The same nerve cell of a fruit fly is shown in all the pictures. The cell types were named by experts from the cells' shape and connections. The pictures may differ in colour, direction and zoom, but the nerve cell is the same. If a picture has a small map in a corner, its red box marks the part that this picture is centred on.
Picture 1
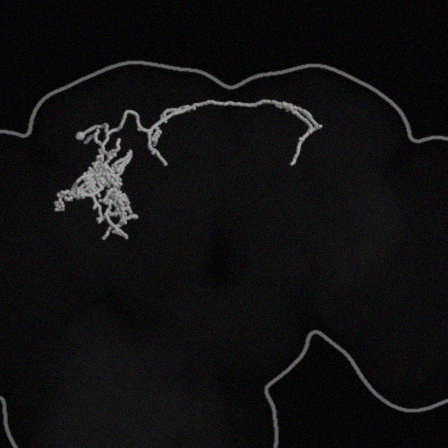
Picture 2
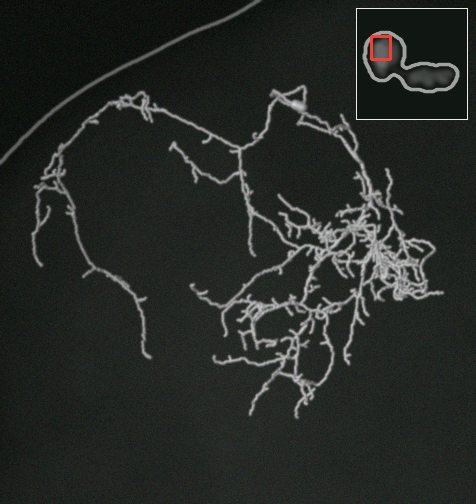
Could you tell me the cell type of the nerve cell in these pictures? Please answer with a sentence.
The cell type is AVLP753m.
